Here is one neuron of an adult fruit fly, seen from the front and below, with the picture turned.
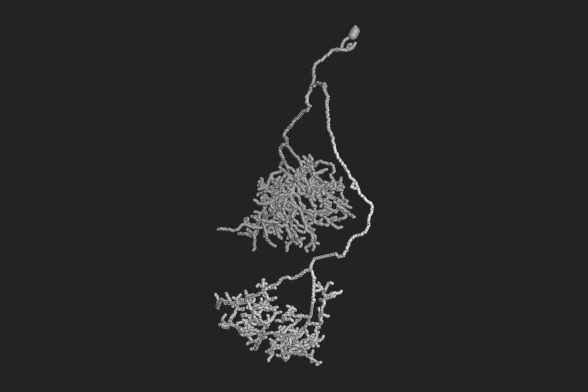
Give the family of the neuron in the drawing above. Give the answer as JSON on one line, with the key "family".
{"family": "MeLo"}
